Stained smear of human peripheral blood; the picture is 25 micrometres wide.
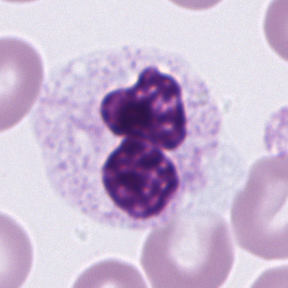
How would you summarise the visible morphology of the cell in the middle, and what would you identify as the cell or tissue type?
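I notice first a roughly round outline with a slightly uneven edge. The nucleus has two lobes, one lying above the other, and its chromatin looks dark purple and coarsely clumped. Fine lilac granules are scattered throughout the cytoplasm. So this is a segmented neutrophil.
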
